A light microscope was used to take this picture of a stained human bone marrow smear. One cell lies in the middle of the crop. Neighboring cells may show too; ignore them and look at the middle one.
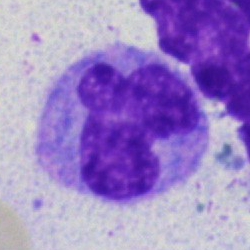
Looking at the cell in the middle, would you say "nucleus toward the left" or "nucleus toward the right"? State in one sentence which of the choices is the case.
What lies to the left of the nucleus is most of the cytoplasm.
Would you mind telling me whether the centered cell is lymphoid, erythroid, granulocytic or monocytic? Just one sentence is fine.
What the central cell belongs to is the monocytic lineage.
